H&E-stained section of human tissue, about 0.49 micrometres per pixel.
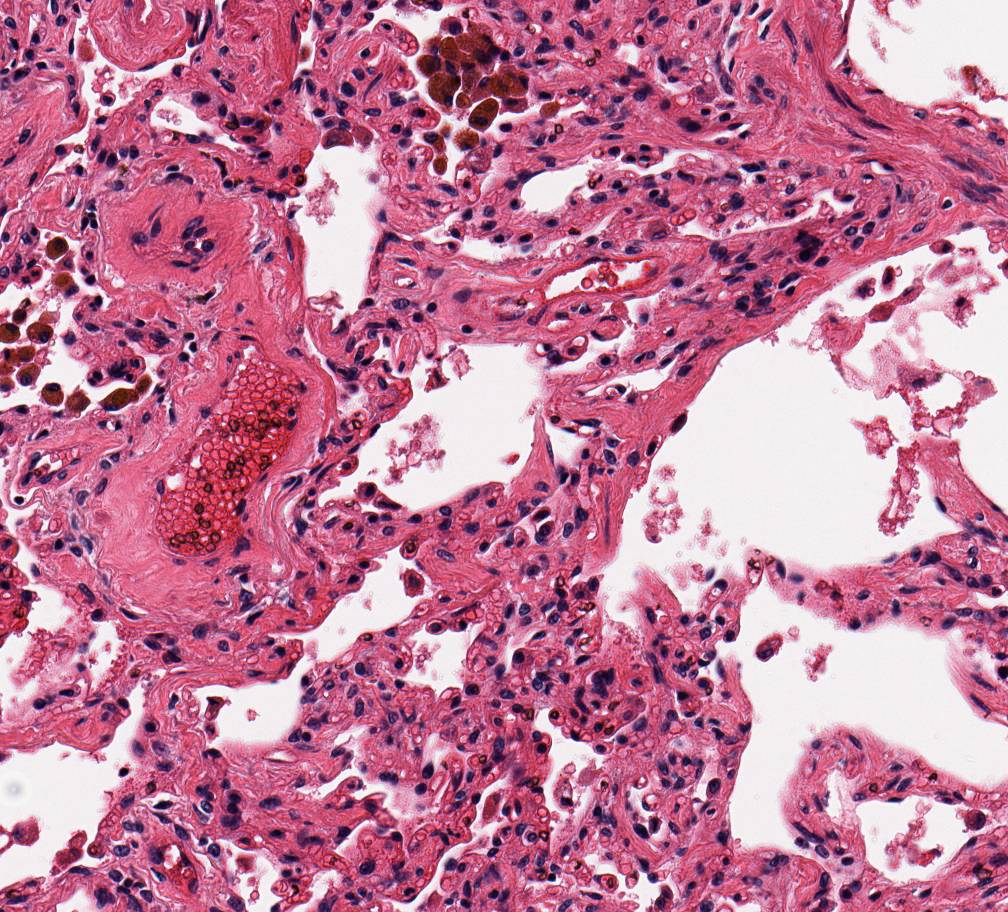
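Lung, H&E stain. Thickened, cellular pink septa branch across the field, separating irregular empty spaces, largest at right. Clusters of rounded macrophages packed with coarse golden-brown pigment at top centre and along left edge. Left centre: vessel with thick glassy pink wall, lumen filled with packed red blood cells. Upper left: small vessel, thick concentric pink wall, narrow lumen.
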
